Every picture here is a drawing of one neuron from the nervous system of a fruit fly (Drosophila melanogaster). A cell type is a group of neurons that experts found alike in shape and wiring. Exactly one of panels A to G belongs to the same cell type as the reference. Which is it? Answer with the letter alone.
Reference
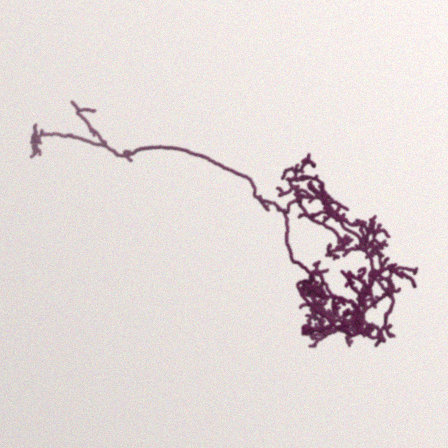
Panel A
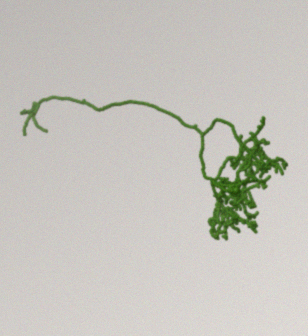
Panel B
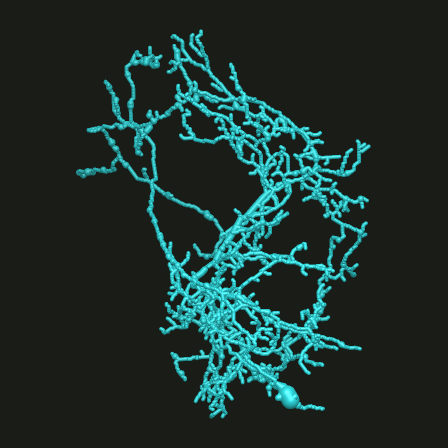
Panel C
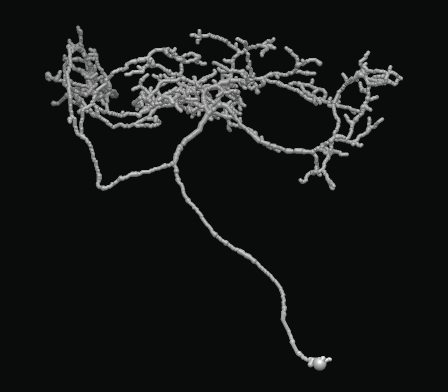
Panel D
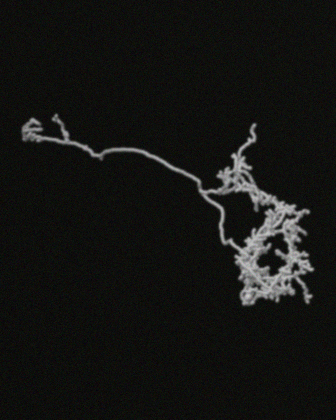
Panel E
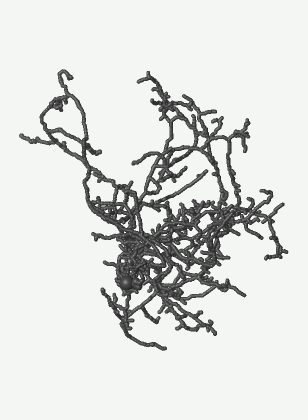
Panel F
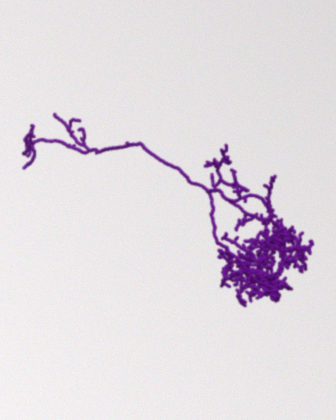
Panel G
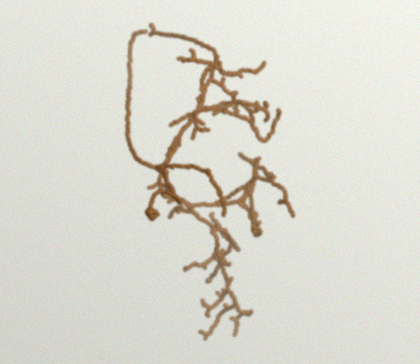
D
